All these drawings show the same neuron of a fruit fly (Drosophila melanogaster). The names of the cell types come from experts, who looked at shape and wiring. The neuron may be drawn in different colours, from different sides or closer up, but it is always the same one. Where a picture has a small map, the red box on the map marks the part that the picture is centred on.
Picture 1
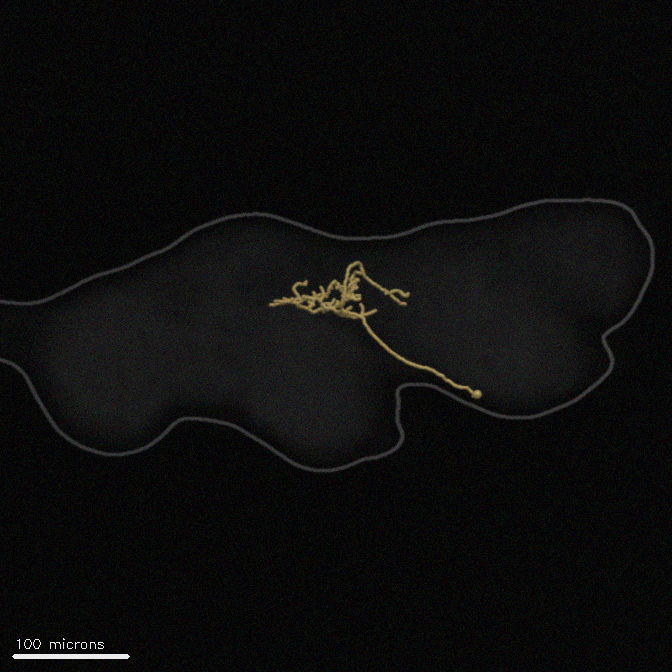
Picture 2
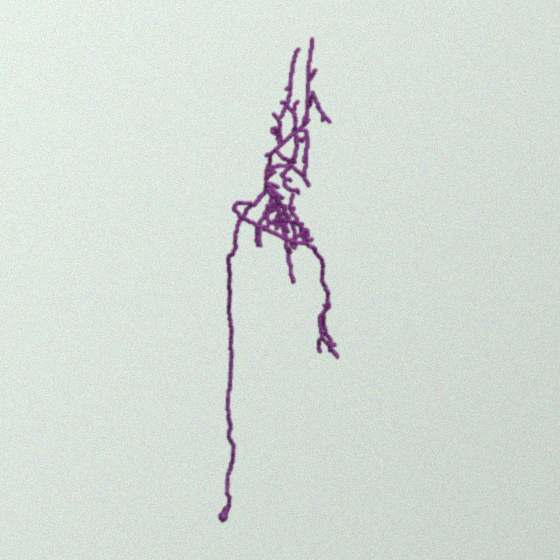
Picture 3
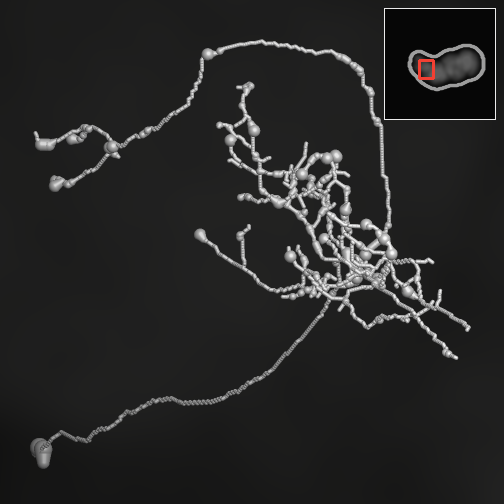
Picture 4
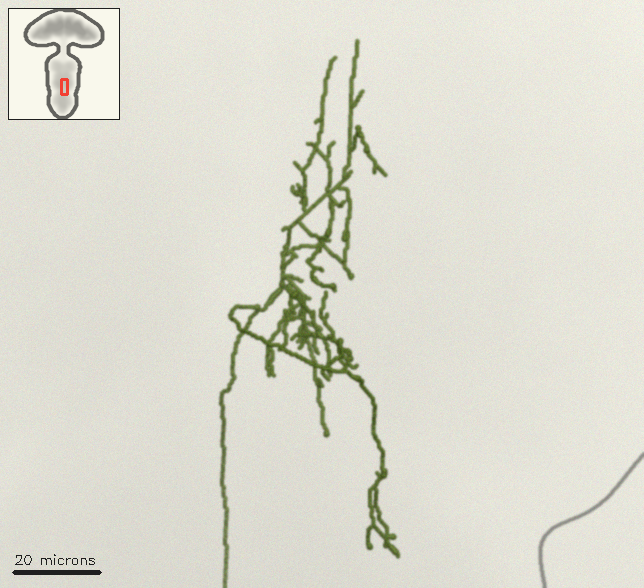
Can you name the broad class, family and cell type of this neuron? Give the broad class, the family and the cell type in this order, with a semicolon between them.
nerve-cord intrinsic neuron; hemilineage 02A; IN02A052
